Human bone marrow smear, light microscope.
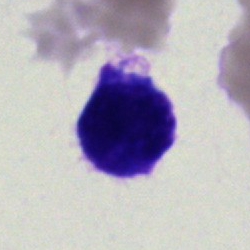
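Blast, stained human bone marrow smear. Outline roughly round, edge slightly uneven and bumpy. Nucleus dense, very dark blue-purple throughout. No granules seen in or on the cell. Tiny fine projections fringe the lower and left edges.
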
